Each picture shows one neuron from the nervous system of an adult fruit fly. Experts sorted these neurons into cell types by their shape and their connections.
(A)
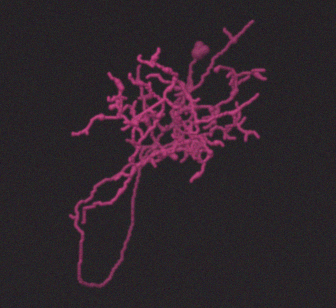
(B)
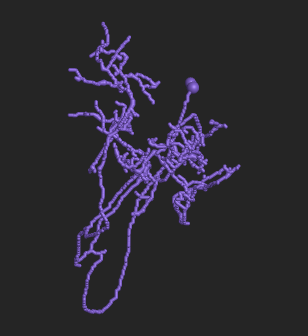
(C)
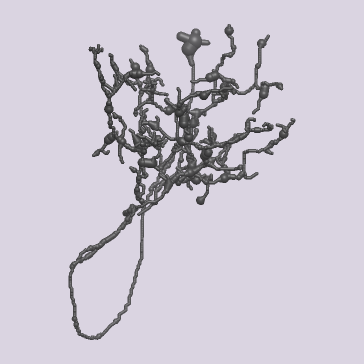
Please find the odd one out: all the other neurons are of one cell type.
Picture B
